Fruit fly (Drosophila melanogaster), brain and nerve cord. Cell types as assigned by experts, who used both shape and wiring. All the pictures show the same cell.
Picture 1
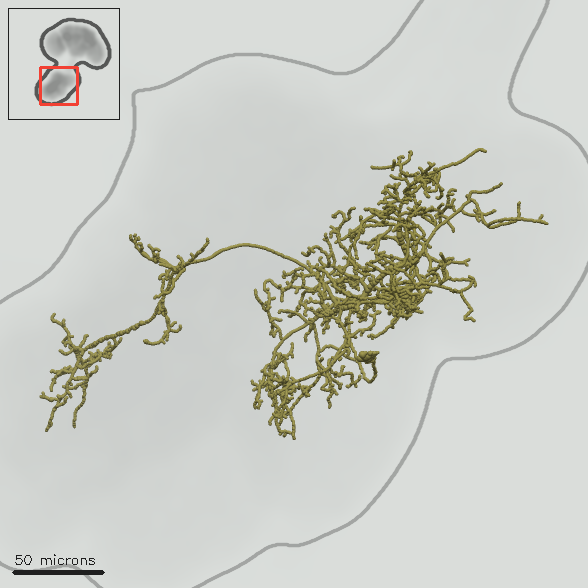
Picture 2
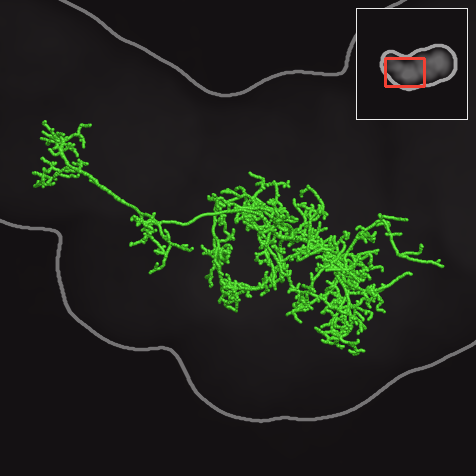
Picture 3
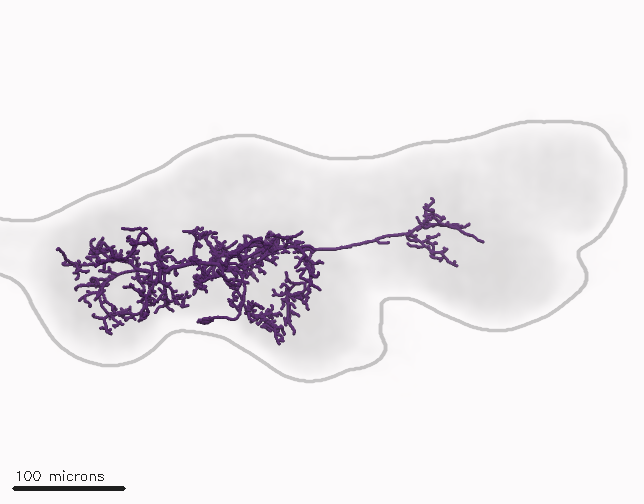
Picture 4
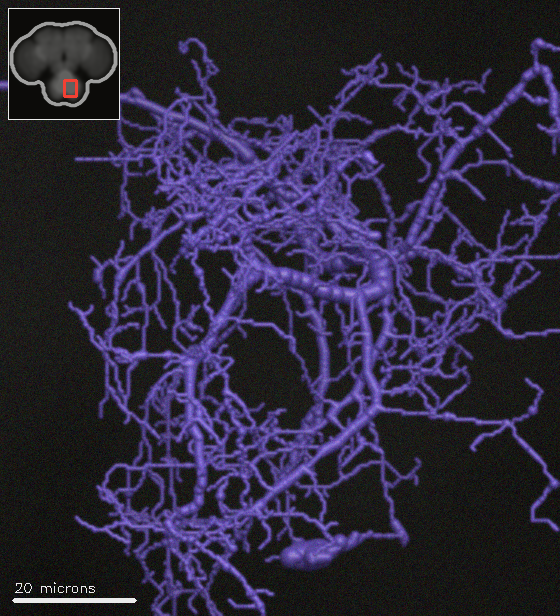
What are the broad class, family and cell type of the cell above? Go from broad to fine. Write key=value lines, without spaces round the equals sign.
broad_class=nerve-cord intrinsic neuron
family=hemilineage 07B
cell_type=IN07B010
